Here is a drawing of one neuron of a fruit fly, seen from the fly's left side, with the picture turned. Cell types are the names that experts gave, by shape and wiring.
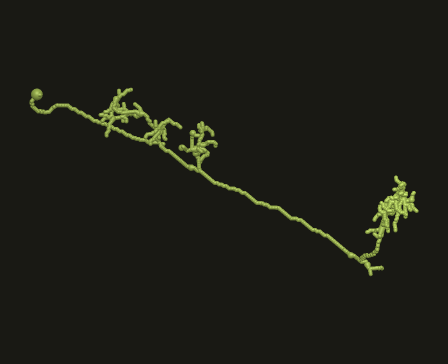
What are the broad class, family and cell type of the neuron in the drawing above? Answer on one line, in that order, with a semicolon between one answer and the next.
optic-lobe intrinsic neuron; Tm; Tm5Y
